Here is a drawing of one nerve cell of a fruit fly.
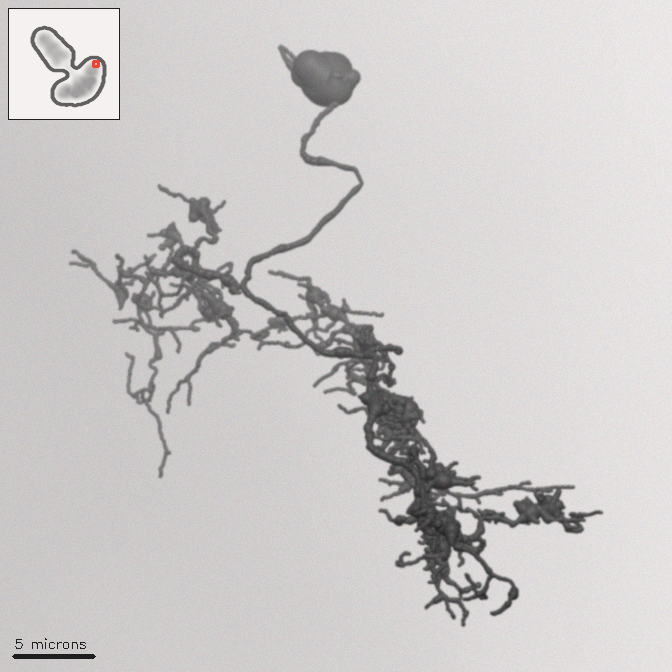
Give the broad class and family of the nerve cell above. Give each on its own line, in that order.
optic-lobe intrinsic neuron
Dm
